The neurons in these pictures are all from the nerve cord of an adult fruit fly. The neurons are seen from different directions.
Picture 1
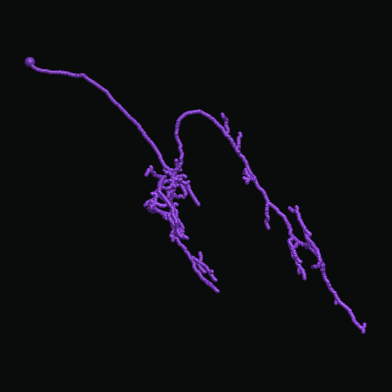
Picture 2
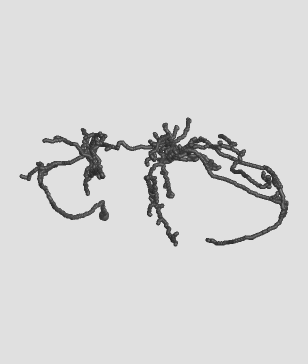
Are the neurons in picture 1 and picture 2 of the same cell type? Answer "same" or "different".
different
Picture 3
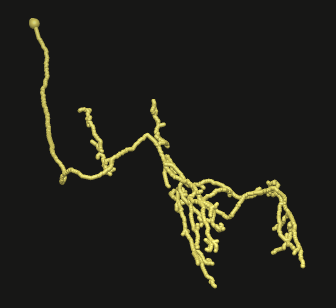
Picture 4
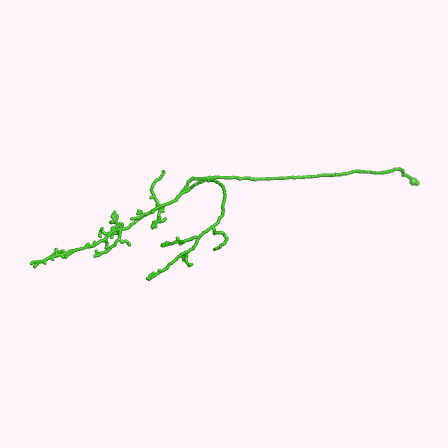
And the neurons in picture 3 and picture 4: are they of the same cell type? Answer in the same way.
different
